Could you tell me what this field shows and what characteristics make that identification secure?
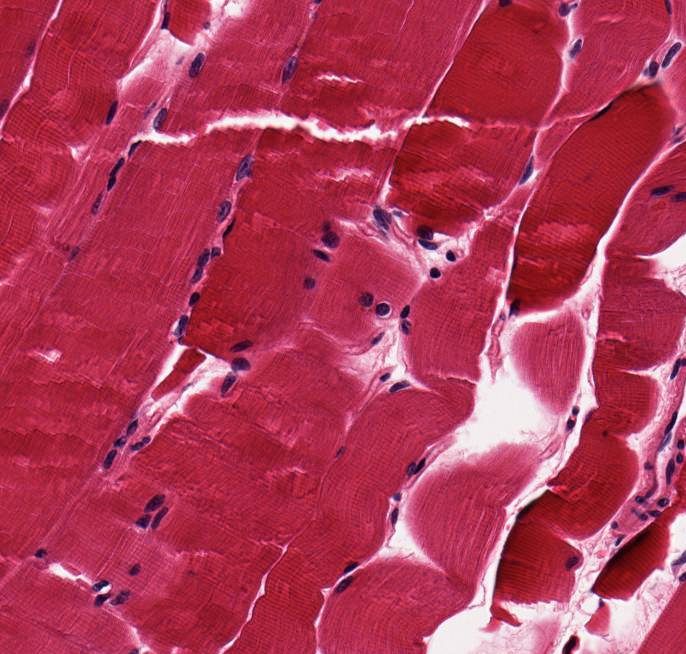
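That's skeletal muscle. Look at the fine transverse cross-striations along the fibres, and at the elongated dark-purple nuclei sitting at the fibre edges instead of the centres.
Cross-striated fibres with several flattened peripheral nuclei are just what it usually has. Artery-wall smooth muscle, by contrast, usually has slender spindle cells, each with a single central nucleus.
The cytoplasm stains deeply and evenly, a strong red-pink. Between fibres there are only thin connective tissue strands with scattered small nuclei.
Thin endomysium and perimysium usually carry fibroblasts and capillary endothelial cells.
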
